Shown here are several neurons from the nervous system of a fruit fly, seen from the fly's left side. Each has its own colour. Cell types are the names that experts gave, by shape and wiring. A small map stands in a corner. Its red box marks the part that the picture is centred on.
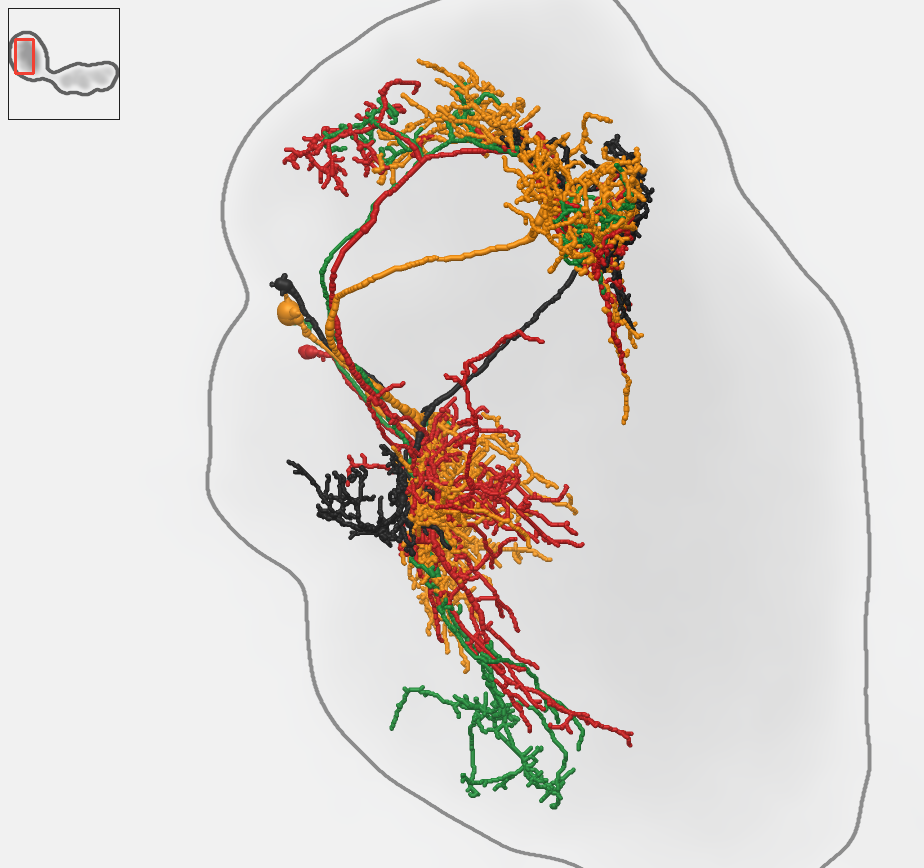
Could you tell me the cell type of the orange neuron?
mALB1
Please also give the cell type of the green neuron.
mALB3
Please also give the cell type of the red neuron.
mALB2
